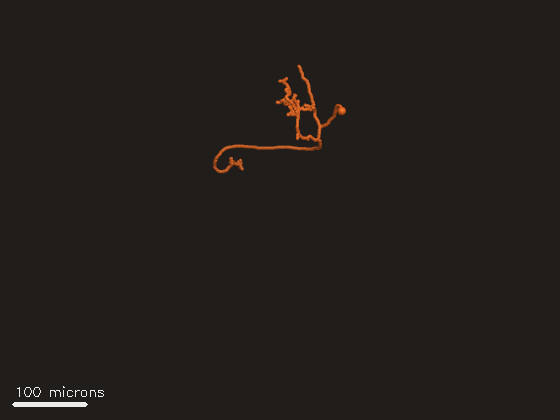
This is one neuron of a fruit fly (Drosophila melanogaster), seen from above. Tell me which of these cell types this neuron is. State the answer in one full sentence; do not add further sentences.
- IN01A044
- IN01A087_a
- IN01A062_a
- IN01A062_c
The neuron is a member of cell type IN01A062_c.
